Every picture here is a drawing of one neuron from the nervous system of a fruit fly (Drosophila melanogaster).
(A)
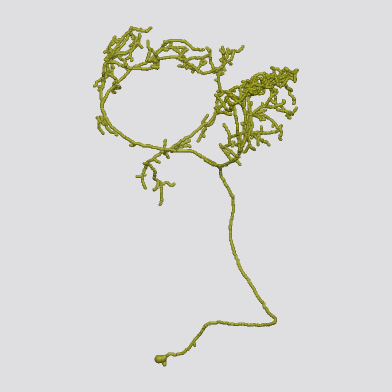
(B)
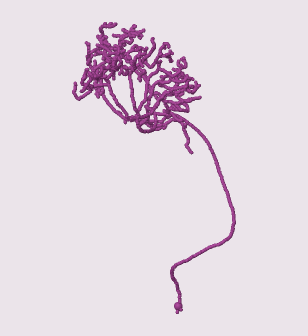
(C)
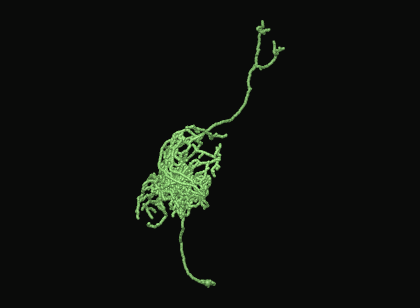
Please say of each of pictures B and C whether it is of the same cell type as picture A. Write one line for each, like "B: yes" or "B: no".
B: yes
C: no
